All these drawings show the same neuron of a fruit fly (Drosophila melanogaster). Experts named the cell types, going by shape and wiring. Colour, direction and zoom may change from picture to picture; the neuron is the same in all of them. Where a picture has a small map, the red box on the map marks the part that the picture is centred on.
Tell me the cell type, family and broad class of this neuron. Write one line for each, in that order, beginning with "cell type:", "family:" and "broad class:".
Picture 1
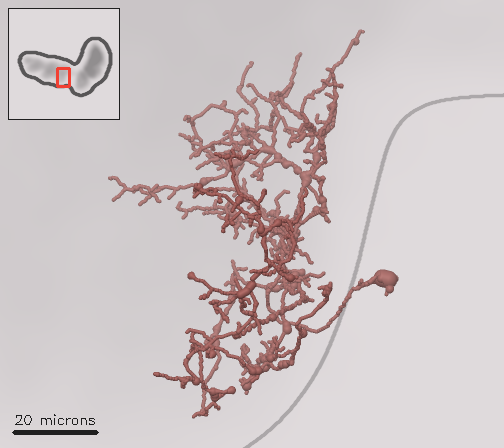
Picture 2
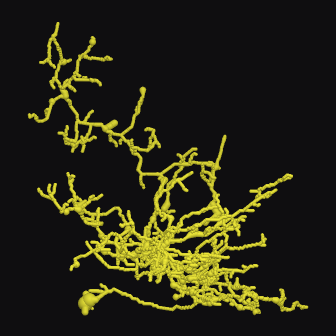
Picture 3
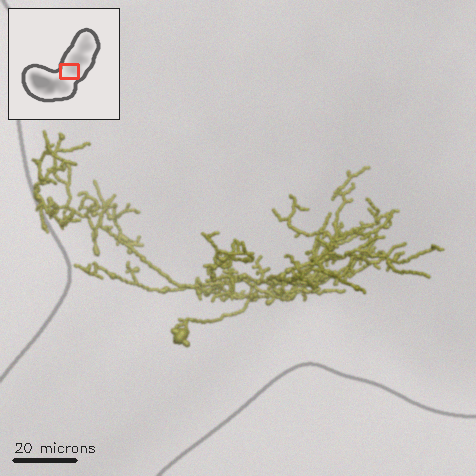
cell type: IN13A058
family: hemilineage 13A
broad class: nerve-cord intrinsic neuron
